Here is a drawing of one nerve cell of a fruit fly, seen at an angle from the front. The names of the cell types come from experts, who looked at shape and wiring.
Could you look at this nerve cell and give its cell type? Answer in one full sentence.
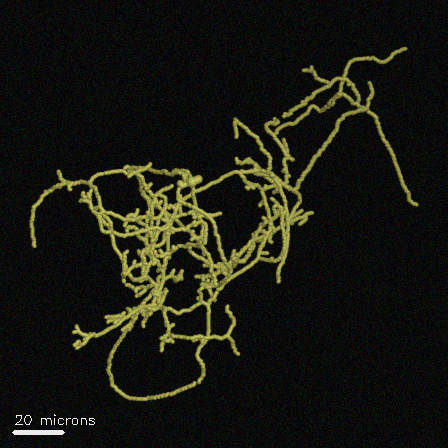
This nerve cell is a cell of type IN17A067.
